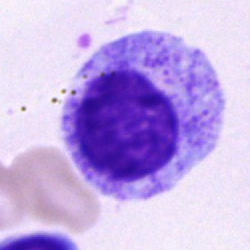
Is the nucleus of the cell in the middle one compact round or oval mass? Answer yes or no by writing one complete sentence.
Yes, round or oval in outline, its nucleus forms one compact mass.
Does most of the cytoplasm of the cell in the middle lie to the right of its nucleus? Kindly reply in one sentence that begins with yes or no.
Yes, most of the cytoplasm lies to the right of the nucleus.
